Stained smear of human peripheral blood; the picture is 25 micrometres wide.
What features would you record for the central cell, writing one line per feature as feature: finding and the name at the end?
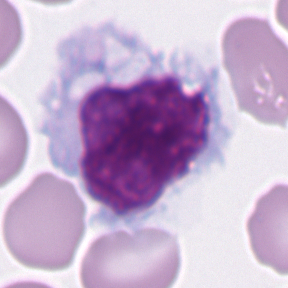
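Border: ragged, fine hair-like cytoplasmic projections around much of the edge
Cytoplasm colour: pale greyish-blue
Cytoplasm extent: wide rim, broadest on the upper left side
Chromatin: dark purple, blotchy and clumped
Name: hairy cell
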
